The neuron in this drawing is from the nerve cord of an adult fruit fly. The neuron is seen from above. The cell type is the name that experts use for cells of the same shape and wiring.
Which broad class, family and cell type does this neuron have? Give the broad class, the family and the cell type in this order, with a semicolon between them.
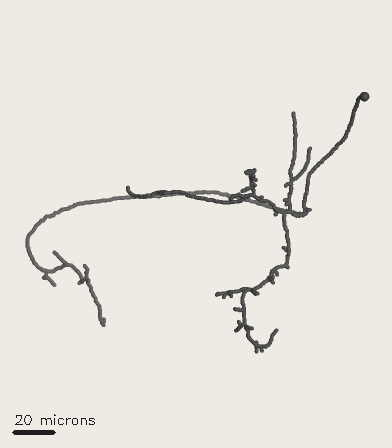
nerve-cord intrinsic neuron; hemilineage 01A; IN01A070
